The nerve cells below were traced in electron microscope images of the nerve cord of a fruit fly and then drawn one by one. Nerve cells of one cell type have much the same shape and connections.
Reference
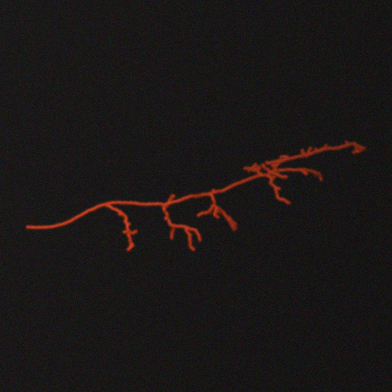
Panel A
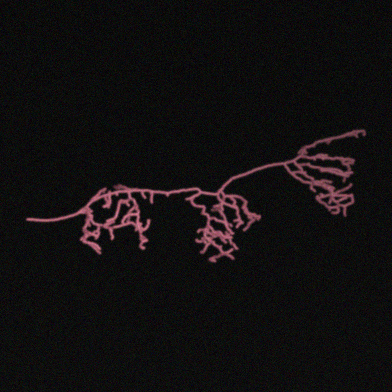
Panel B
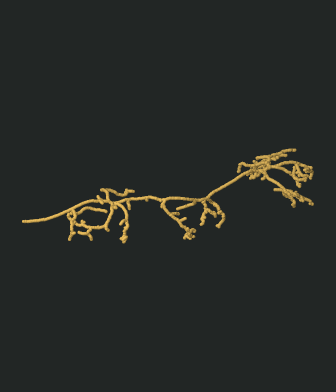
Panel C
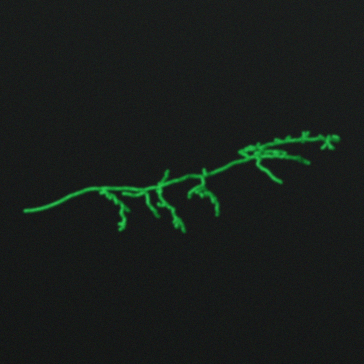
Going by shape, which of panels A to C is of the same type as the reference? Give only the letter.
C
